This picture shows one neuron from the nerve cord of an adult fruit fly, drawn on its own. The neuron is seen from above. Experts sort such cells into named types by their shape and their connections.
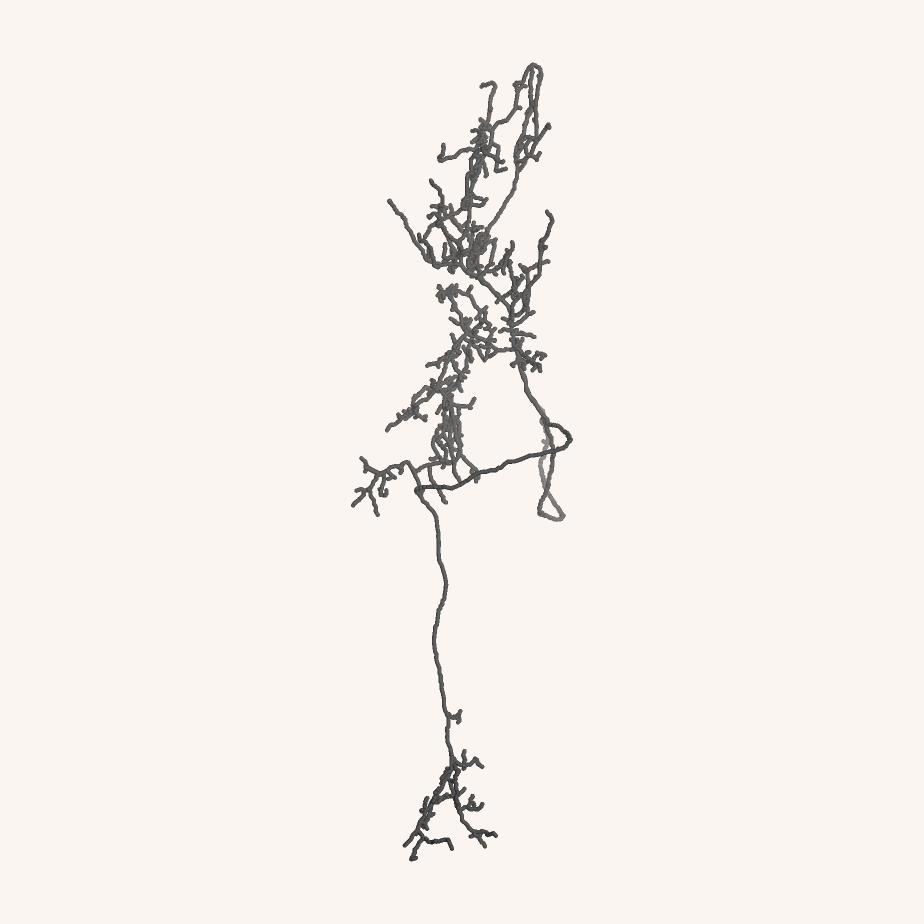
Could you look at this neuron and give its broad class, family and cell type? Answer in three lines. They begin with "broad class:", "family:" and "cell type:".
broad class: nerve-cord intrinsic neuron
family: hemilineage 06B
cell type: IN06B022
